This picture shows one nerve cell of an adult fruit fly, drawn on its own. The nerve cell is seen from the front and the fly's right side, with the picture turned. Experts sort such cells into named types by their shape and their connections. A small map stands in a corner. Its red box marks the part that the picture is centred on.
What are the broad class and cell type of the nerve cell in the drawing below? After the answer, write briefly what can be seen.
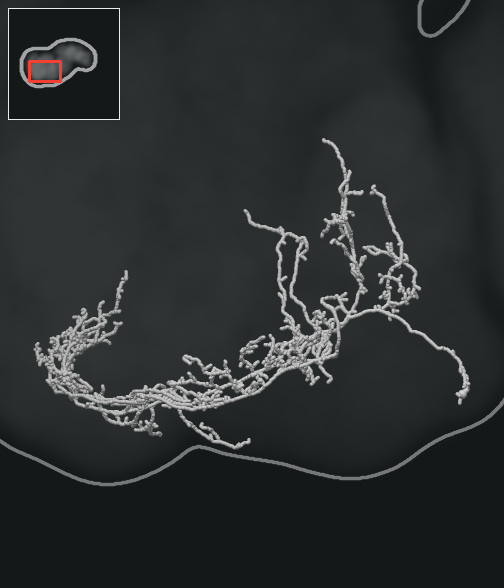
It is a central-brain intrinsic neuron. It is of cell type SIP117m. Dozens of branch ends can be seen. In this view it is wider than it is tall.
